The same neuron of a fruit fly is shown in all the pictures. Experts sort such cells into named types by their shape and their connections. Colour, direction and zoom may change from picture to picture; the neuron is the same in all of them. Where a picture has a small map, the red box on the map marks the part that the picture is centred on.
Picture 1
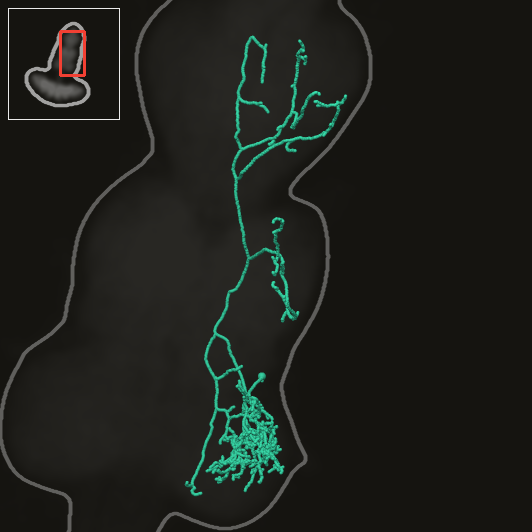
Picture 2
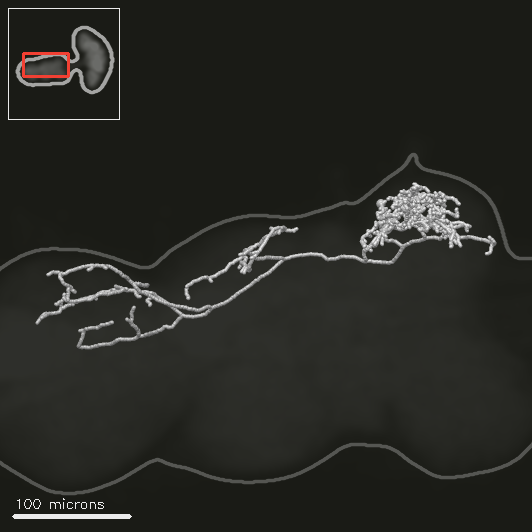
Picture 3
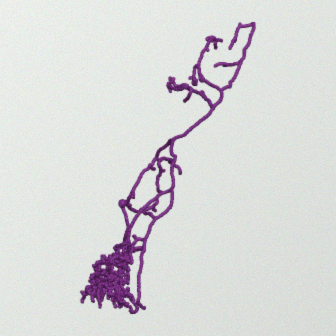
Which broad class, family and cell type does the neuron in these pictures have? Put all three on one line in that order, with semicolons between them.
nerve-cord intrinsic neuron; hemilineage 19A; IN19A032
